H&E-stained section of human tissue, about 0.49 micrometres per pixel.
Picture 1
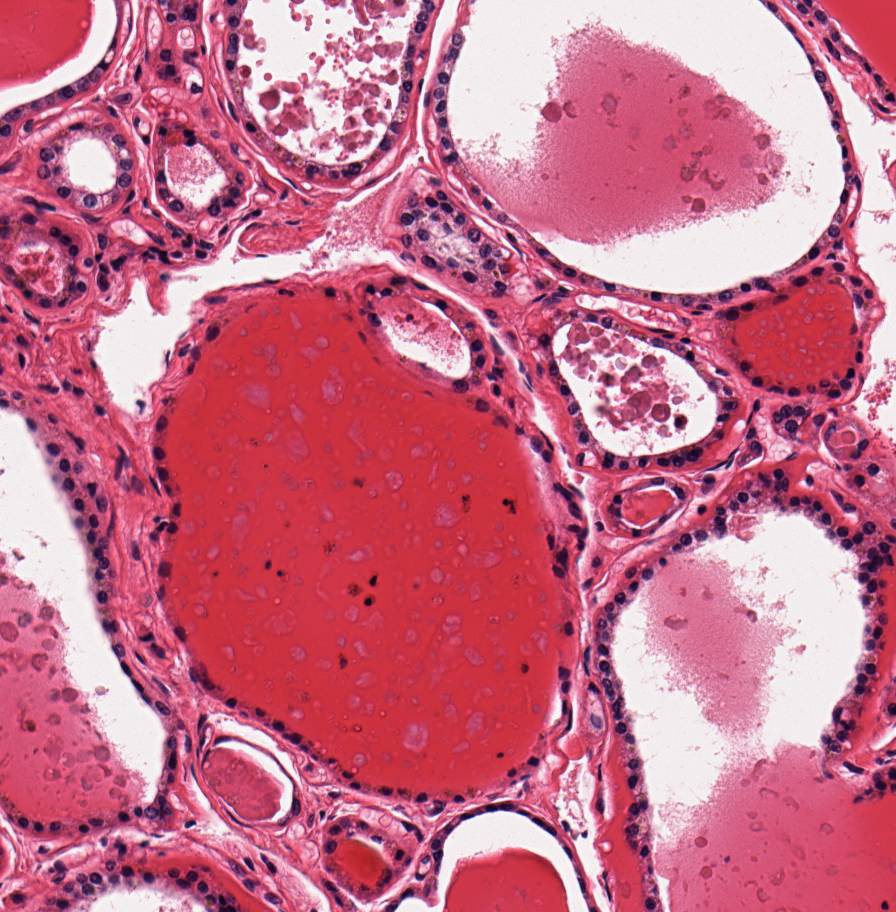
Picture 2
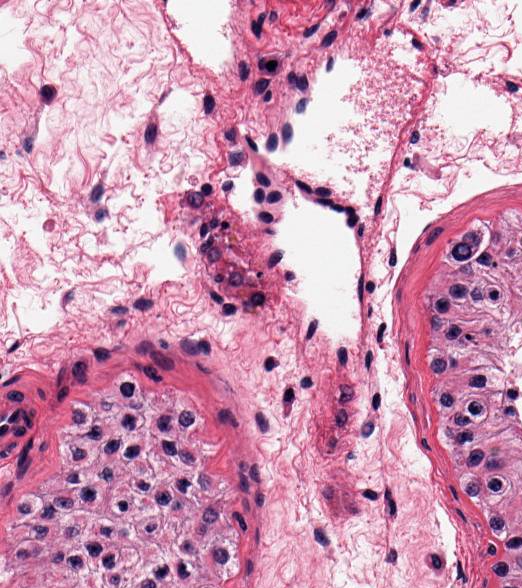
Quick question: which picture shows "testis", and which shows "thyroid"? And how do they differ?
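Picture 1 shows thyroid; picture 2 shows testis. The thyroid is made of closely packed round to oval follicles of widely varying size, each lined by a single layer of flattened to low cuboidal cells with dark round nuclei. The testis instead has two rounded tubular profiles separated by loose connective tissue, each bounded by a broad pink wall with flattened, elongated nuclei. The follicles hold colloid, deep red with small pale vacuoles in the large central one and paler pink in the large ones at upper and lower right, whereas the tubules are filled with several layers of cells with round dark nuclei, many surrounded by a clear halo of pale cytoplasm.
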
